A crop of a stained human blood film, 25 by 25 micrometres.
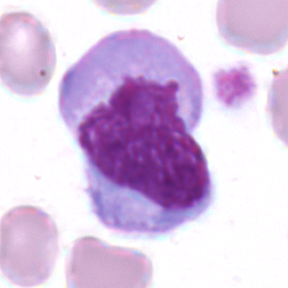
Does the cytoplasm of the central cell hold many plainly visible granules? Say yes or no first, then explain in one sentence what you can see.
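No. No distinct granules are visible in the cytoplasm.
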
